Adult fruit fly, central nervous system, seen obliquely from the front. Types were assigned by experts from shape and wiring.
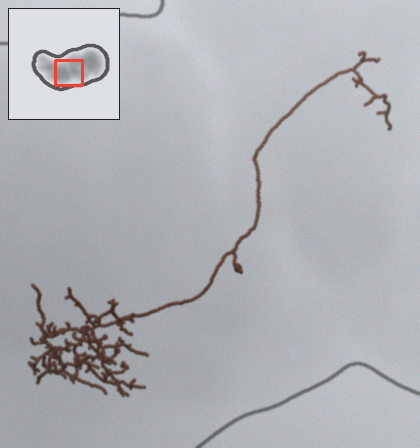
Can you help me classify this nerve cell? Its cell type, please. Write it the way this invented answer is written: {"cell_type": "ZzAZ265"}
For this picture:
{"cell_type": "MeVP8"}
